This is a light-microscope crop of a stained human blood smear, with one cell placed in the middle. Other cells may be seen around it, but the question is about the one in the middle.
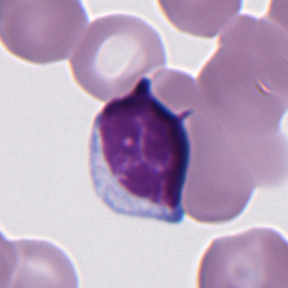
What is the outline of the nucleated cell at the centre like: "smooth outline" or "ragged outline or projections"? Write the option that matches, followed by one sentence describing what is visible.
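Ragged outline or projections. Small pointed projections stick out from the top of the cell.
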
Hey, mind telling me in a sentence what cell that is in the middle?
Seen at the centre of the crop is a lymphocyte.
